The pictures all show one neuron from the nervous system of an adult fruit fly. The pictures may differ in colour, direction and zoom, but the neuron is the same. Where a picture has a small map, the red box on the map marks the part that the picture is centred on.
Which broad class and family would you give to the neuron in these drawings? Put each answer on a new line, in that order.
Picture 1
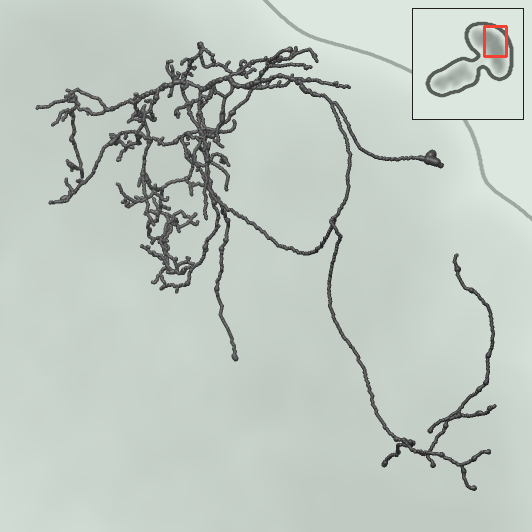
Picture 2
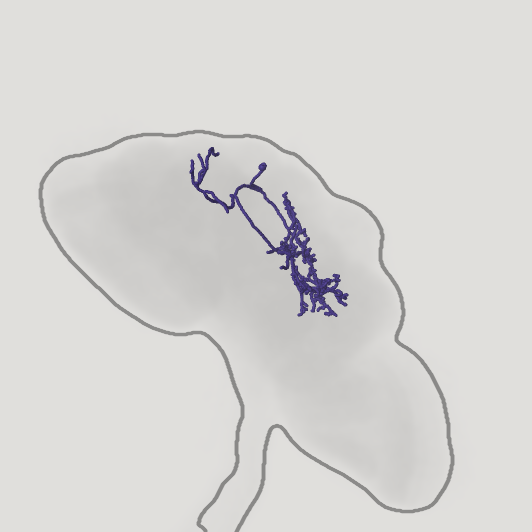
central-brain intrinsic neuron
hemilineage SMPad1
